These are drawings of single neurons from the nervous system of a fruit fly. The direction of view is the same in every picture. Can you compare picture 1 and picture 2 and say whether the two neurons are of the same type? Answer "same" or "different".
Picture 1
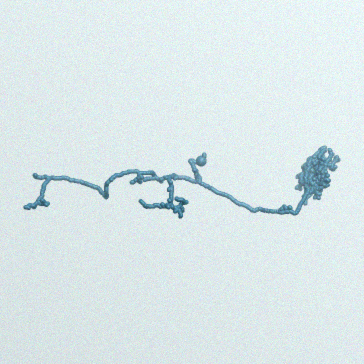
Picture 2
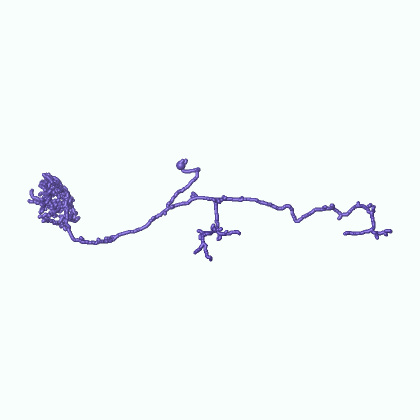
same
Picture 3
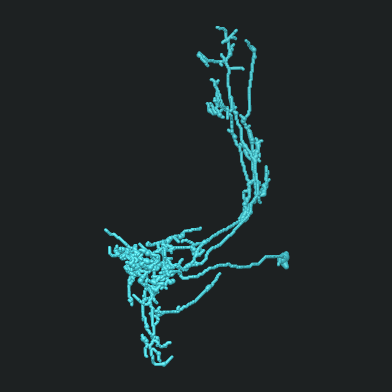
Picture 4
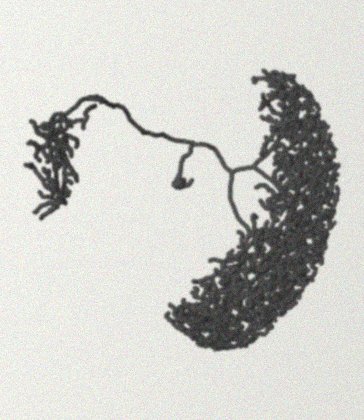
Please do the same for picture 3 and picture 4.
different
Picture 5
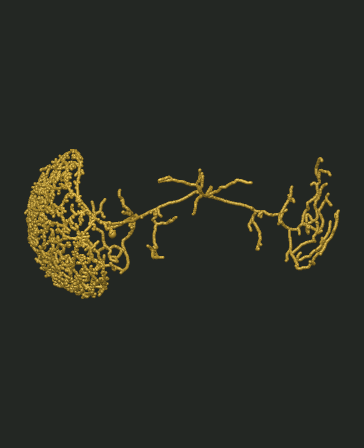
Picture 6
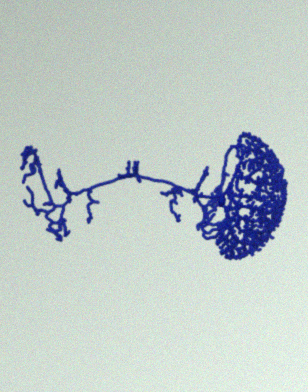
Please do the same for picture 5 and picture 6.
same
